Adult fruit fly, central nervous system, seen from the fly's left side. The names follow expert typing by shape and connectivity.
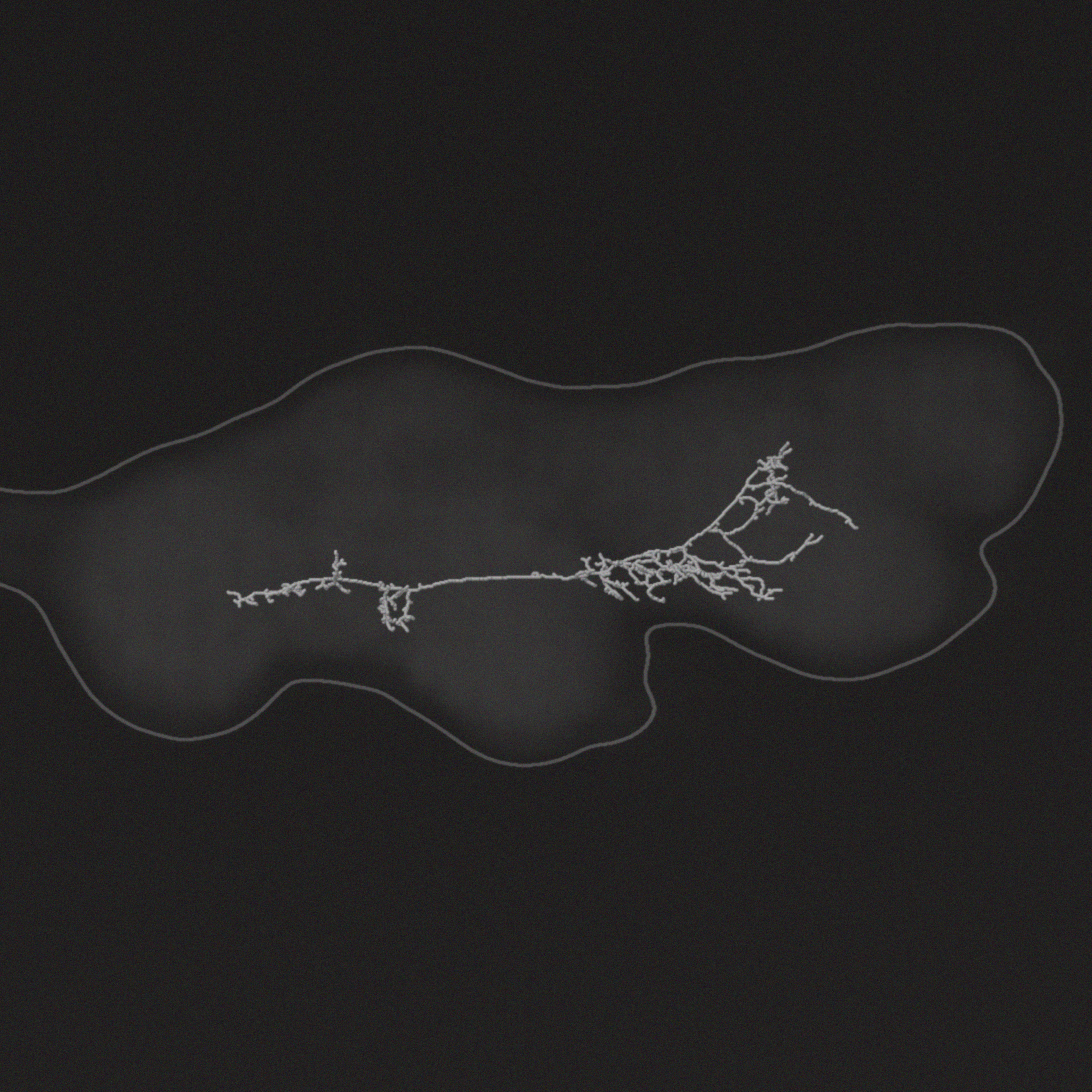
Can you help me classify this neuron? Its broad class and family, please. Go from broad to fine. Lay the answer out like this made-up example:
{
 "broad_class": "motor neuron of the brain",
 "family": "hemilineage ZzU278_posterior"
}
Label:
{
 "broad_class": "nerve-cord intrinsic neuron",
 "family": "hemilineage 09A"
}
